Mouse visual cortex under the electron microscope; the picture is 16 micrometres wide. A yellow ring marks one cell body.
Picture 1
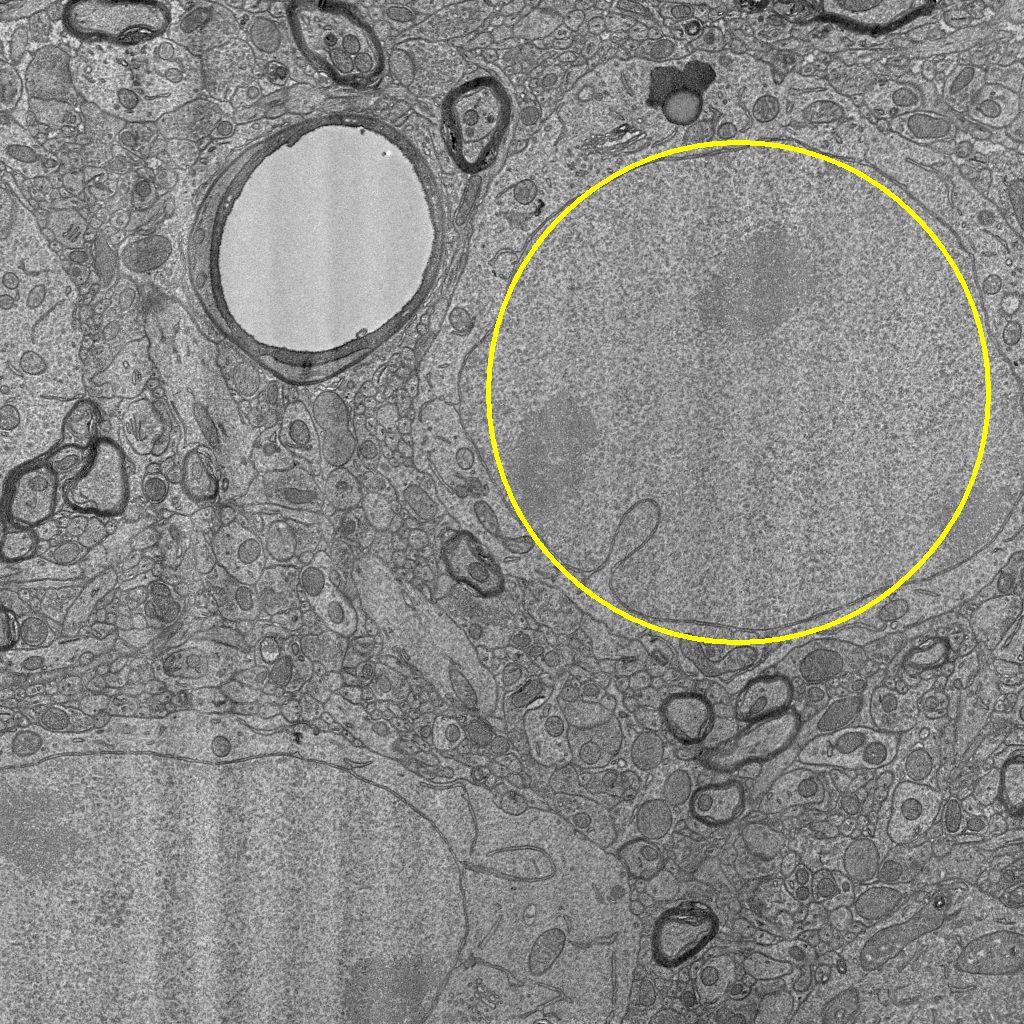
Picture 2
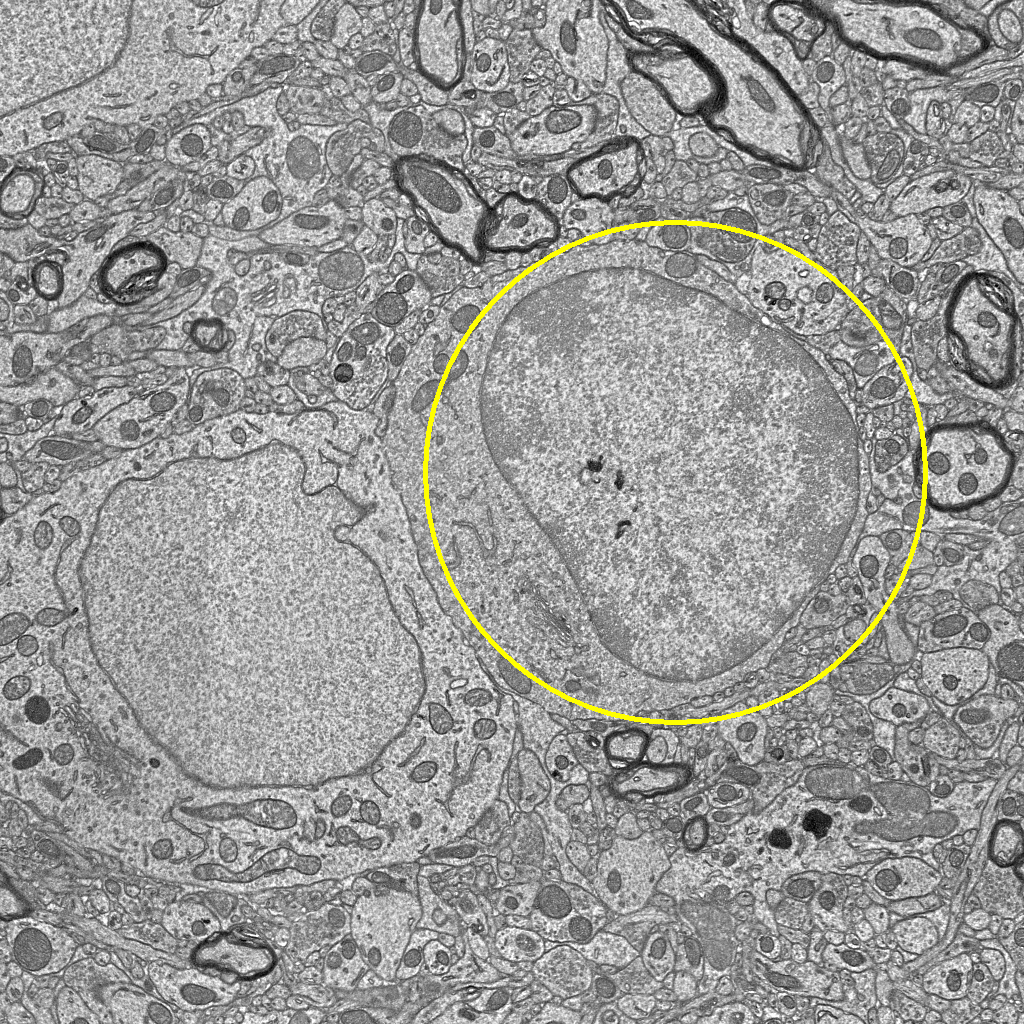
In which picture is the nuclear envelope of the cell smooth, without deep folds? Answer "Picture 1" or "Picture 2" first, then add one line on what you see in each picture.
Picture 2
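What picture 1 shows: The nuclear envelope makes one deep, narrow fold into the nucleus at its lower left.
What picture 2 shows: The nuclear envelope runs smoothly without deep folds or clefts.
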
